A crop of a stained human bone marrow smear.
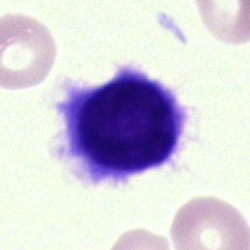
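Hairy cell at the centre of a stained bone marrow smear: fine, ragged hair-like projections fringe its surface around the circumference. The cytoplasm is a scant, pale violet rim around the nucleus and shows no granules. No nucleoli are visible in the nucleus.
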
